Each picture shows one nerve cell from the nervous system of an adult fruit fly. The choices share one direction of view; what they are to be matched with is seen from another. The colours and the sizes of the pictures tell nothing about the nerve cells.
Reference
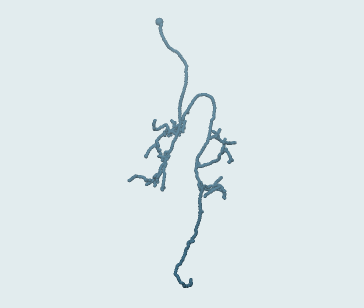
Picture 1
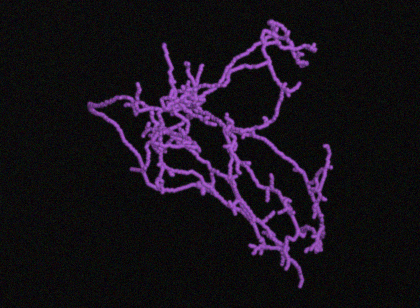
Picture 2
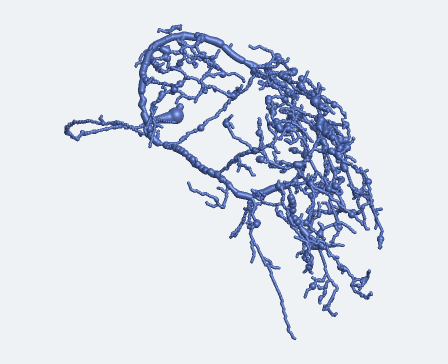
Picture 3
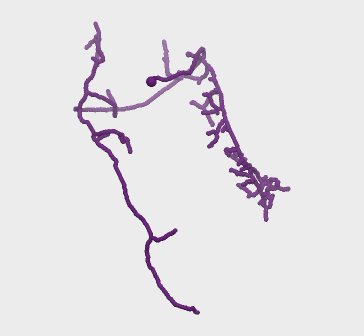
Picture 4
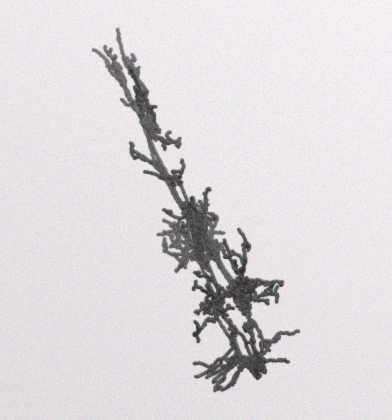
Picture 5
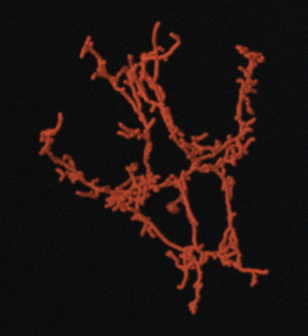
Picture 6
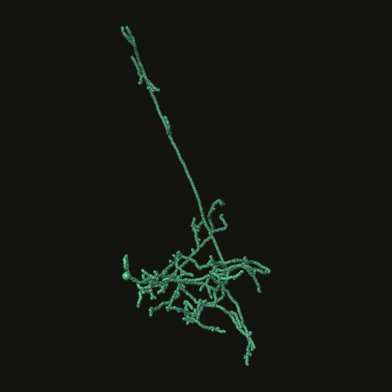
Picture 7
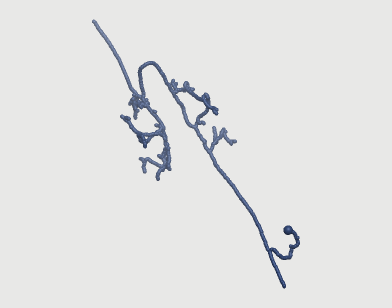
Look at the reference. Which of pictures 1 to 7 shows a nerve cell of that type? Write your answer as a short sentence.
The nerve cell in picture 7 is of the same cell type.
